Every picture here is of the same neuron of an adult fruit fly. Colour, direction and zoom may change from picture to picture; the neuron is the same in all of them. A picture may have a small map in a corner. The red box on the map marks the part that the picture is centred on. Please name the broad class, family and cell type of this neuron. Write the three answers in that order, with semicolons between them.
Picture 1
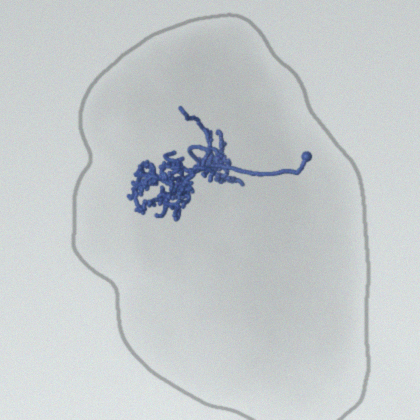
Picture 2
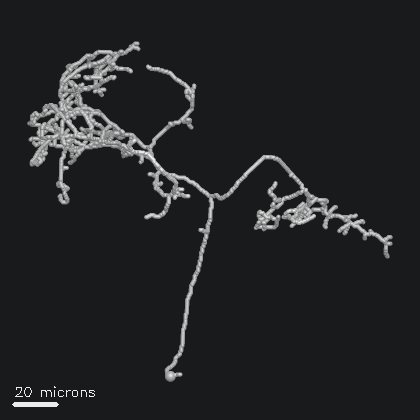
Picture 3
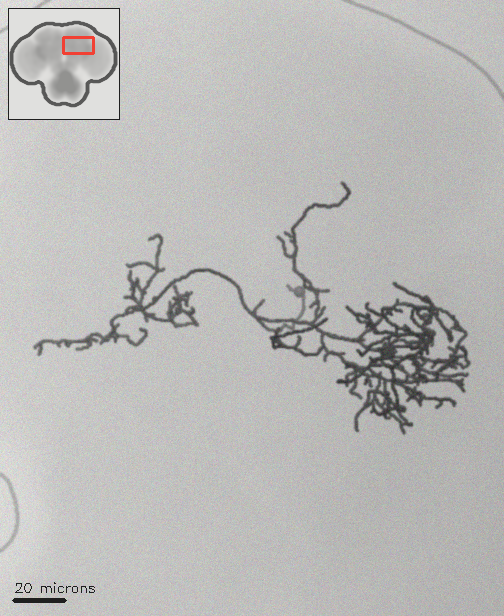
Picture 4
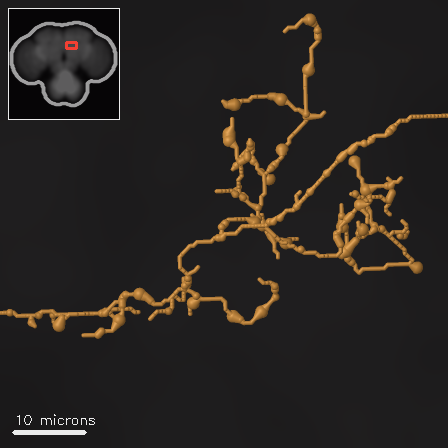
central-brain intrinsic neuron; hemilineage DL1_ventral; AVLP523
